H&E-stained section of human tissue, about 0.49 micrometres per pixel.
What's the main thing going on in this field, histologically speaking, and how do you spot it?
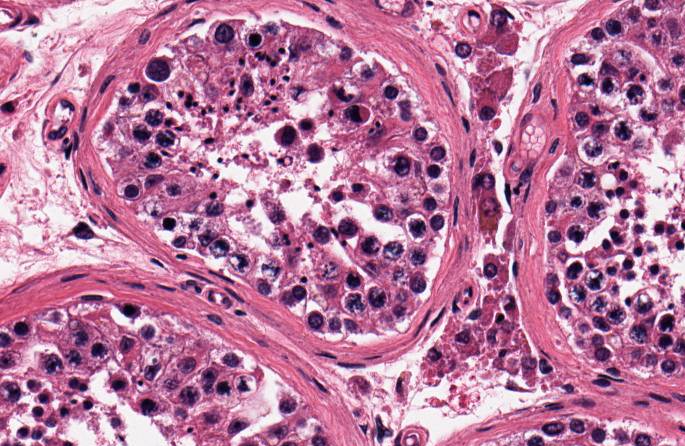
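Seminiferous tubule is the main structure in this field. A thick pink, layered fibrous band with flattened, elongated dark nuclei circles each tubule. Many cells inside have large round nuclei with coarse, dark, clumped chromatin and a pale to pink cytoplasmic rim.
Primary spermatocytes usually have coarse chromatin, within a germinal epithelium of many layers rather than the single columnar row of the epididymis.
Polygonal cells with abundant pink granular cytoplasm cluster between the upper central and right-hand tubules.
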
